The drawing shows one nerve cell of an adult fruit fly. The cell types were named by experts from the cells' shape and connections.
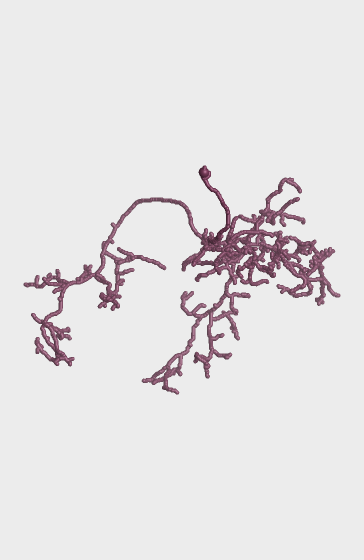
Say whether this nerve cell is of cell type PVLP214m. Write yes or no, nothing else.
yes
